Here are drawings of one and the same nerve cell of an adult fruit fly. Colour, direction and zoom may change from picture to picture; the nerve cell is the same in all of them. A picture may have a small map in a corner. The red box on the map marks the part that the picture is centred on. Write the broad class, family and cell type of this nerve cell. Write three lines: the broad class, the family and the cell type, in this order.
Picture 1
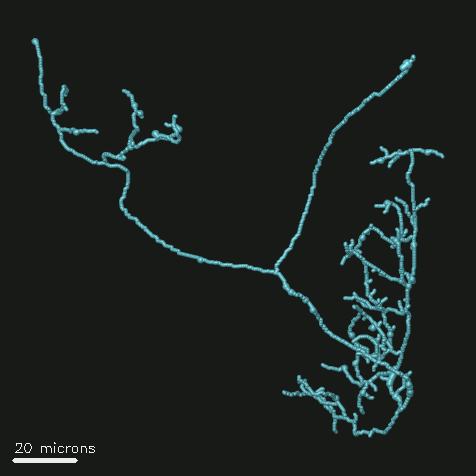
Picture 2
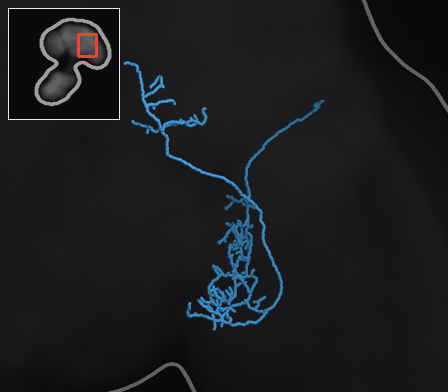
visual projection neuron
hemilineage VPNd1
LC29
